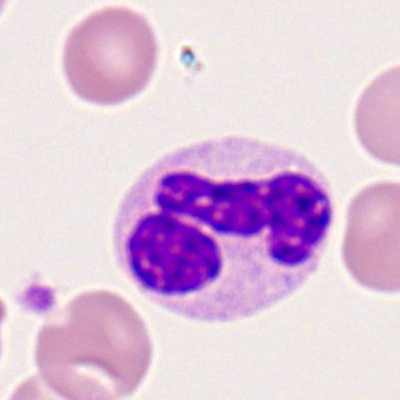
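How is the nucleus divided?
Into several lobes.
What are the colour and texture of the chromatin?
Dark purple and coarsely clumped.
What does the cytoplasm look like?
Plentiful and pale pinkish-lilac, holding fine, faint granules.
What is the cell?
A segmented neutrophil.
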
